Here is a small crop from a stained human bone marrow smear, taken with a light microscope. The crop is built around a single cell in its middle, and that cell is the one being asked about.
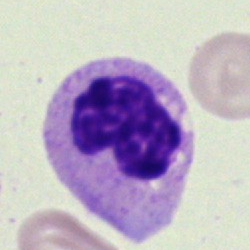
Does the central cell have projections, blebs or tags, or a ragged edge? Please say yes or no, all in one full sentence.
No, by its outline the cell is smooth and even.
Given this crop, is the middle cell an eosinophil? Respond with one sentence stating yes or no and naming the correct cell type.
No, looking at the central cell, it is a neutrophil rather than an eosinophil.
